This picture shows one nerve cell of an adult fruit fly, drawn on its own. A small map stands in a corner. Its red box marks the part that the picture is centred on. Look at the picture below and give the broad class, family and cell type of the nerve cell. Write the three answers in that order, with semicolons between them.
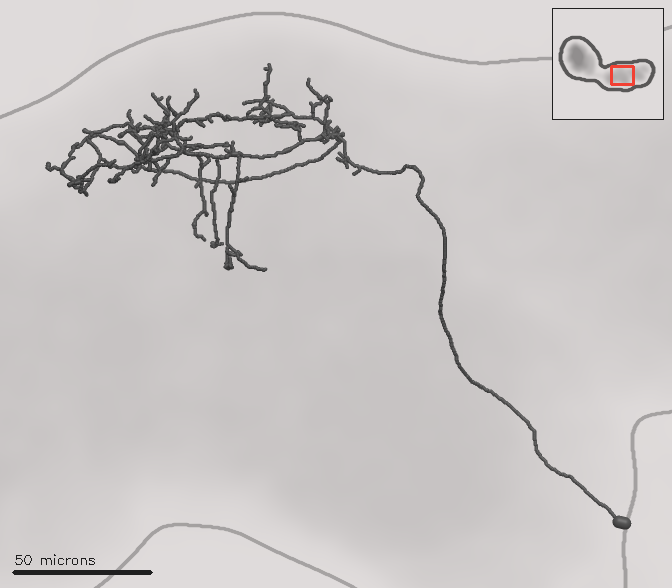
nerve-cord intrinsic neuron; hemilineage 06A; IN06A081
